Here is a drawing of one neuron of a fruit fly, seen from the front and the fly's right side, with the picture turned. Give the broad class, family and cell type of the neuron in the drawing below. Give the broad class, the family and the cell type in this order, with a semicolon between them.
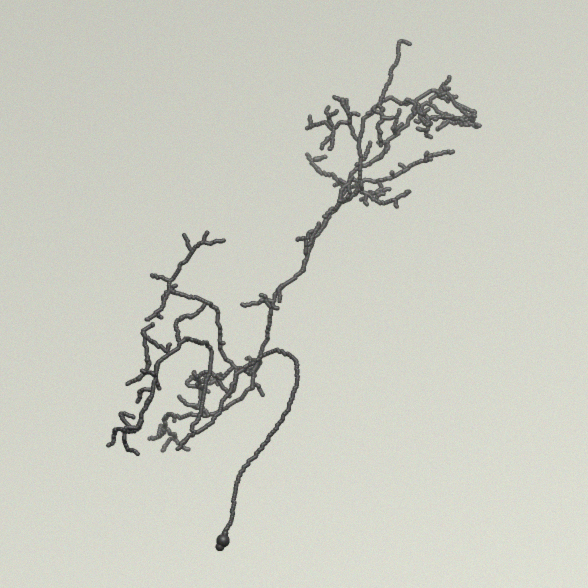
central-brain intrinsic neuron; hemilineage LHl1; AVLP003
